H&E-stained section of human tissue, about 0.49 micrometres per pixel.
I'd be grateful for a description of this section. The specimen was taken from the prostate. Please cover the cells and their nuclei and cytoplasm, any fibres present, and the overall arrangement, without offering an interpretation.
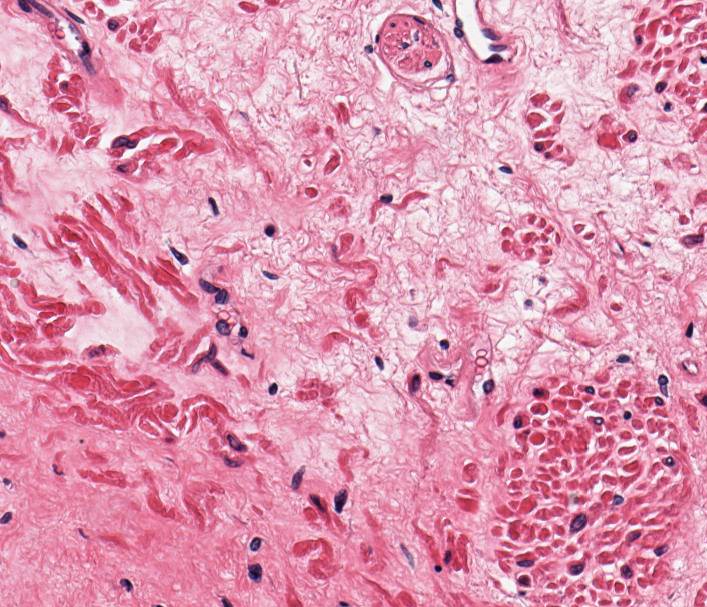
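The centre is occupied by loose, pale pink, finely fibrillary stroma. Wavy, bright pink fibre bundles lie along the left side. Sparse cells in the stroma have small dark oval to spindle-shaped nuclei. A large, tightly packed collection of red blood cells lies lower right.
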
